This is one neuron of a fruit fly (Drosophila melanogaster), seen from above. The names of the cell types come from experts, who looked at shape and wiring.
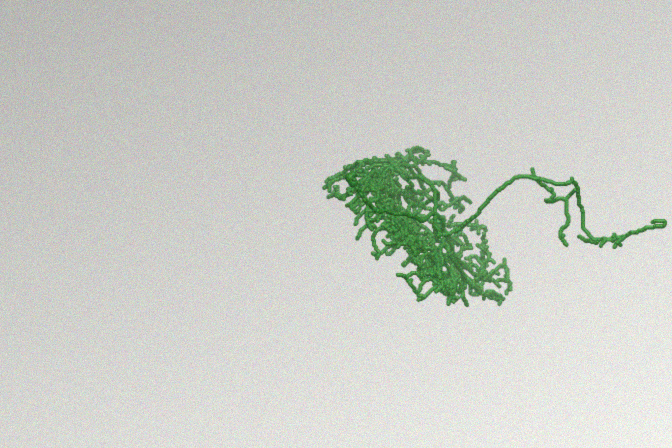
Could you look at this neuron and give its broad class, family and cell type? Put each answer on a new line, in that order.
visual projection neuron
hemilineage LHl4_posterior
LT63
